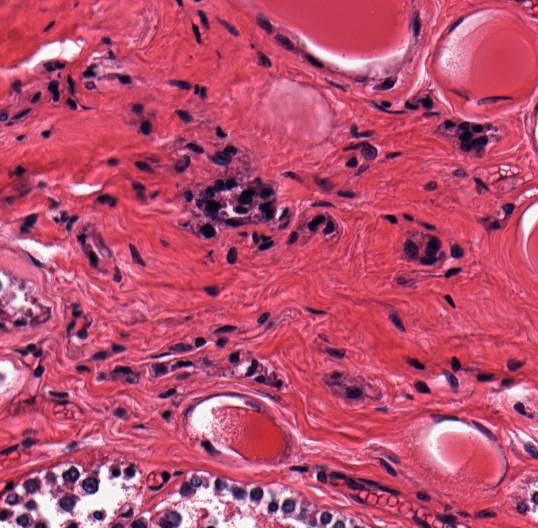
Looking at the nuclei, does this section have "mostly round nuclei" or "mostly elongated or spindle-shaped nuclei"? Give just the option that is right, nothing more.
Mostly elongated or spindle-shaped nuclei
